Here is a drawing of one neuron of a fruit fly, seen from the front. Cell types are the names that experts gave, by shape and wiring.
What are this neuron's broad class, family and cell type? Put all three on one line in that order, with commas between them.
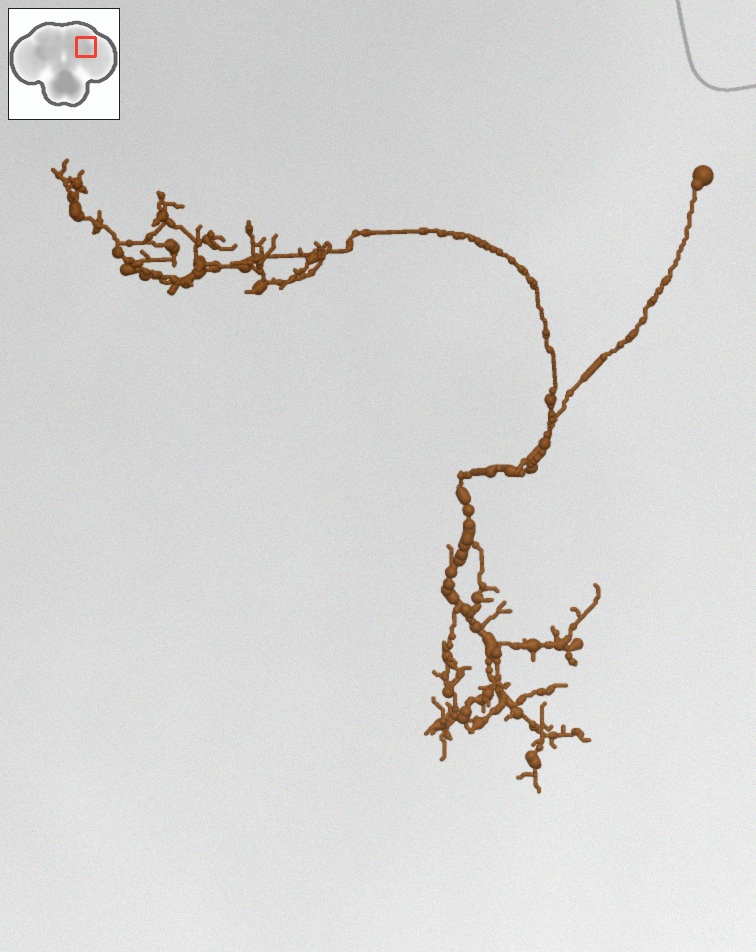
visual projection neuron, hemilineage VPNd2, LC10d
